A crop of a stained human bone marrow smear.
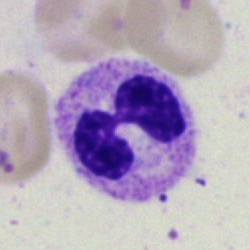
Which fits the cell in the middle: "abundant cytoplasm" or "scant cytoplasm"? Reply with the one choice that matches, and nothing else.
Abundant cytoplasm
